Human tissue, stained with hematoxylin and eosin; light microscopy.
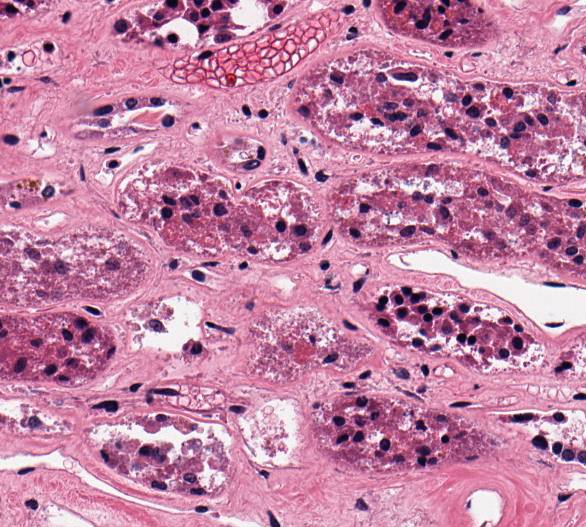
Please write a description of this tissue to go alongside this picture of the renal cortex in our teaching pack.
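Look at the nests: their cells have granular pink-purple cytoplasm and round, dark-staining nuclei. Up near the top, a little left of centre, there's an elongated vessel packed with red blood cells. And over on the left edge, in the upper half, you'll spot a small cluster of golden-brown pigment granules.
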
